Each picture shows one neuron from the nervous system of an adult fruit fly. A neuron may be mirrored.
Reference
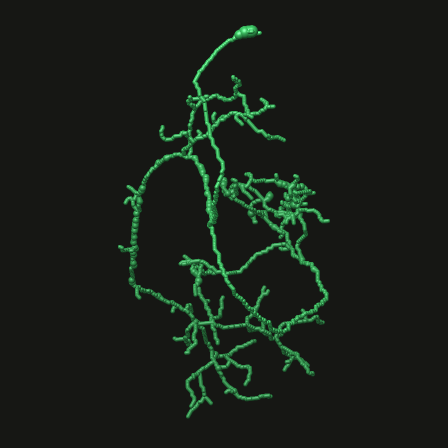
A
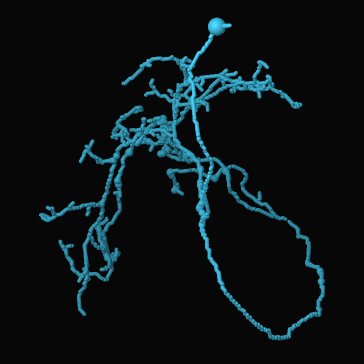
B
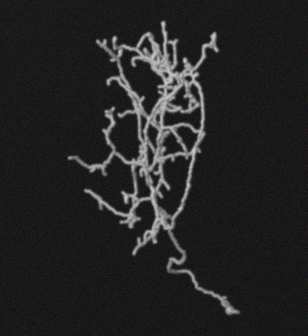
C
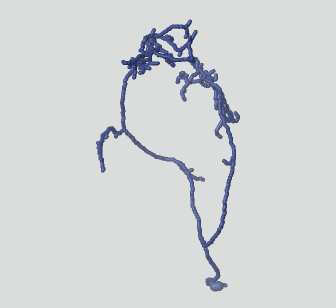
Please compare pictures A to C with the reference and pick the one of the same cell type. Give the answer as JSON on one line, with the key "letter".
{"letter": "C"}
